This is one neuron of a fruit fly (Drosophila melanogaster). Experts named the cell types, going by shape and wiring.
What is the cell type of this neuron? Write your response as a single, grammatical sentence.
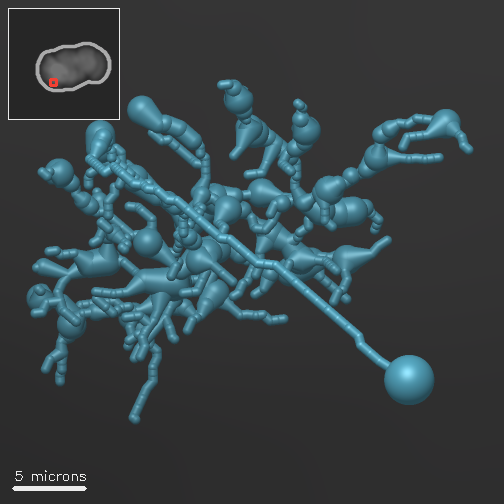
This particular neuron has the cell type Dm15.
